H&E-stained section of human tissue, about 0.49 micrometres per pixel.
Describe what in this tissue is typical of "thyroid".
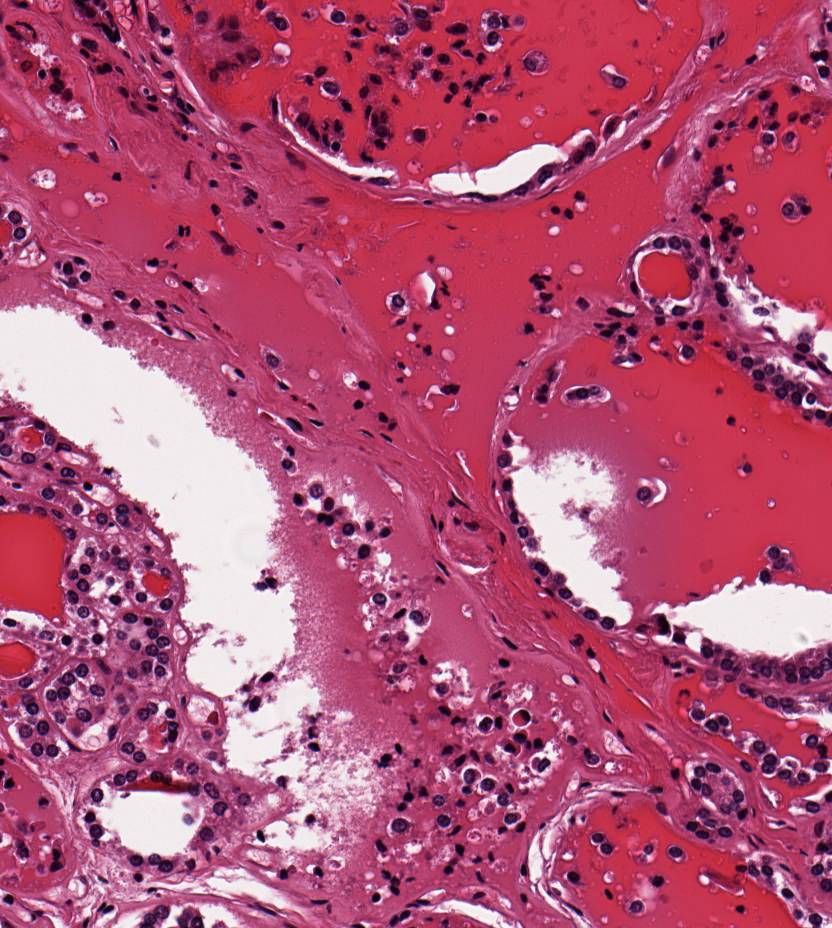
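Most of the field is occupied by large spaces filled with homogeneous bright pink-red material.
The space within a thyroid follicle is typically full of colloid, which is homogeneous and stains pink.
That filling agrees, and so does the lining: each large space has a single layer of flattened to low cuboidal epithelial cells with dark round nuclei.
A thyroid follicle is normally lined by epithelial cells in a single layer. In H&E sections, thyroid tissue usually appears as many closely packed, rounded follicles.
Here the spaces are rounded but also elongated, and narrow bands of fibrous stroma with slender spindle-shaped nuclei separate them. At the lower left lies a cluster of small tubules lined by cuboidal cells, some with red material in their lumens.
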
